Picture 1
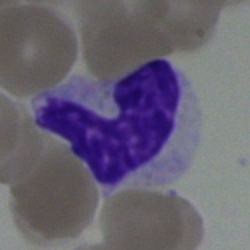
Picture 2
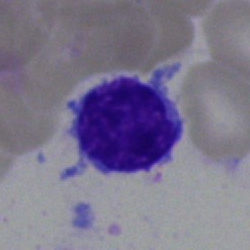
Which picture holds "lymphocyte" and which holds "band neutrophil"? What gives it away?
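Identification first: the band neutrophil is in picture 1, the lymphocyte in picture 2. Nucleus: in the band neutrophil it is bent into a curved, folded shape with an indentation on its upper side; in the lymphocyte it fills almost the whole cell.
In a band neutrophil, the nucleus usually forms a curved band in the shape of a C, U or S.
Chromatin: dark purple with small lighter patches scattered through it in the band neutrophil, dense dark purple throughout in the lymphocyte. Cytoplasm: pale greyish-blue in the band neutrophil, its widest band on the right side of the nucleus; in the lymphocyte only a very thin blue rim.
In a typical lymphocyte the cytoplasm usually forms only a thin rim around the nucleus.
Surface: only the lymphocyte has short irregular blue projections, the largest at the upper right, on a roughly round body. Neighbours: several red cells press against the band neutrophil on its top, left and bottom, while pale red cells lie close beside the lymphocyte on its left and right.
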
